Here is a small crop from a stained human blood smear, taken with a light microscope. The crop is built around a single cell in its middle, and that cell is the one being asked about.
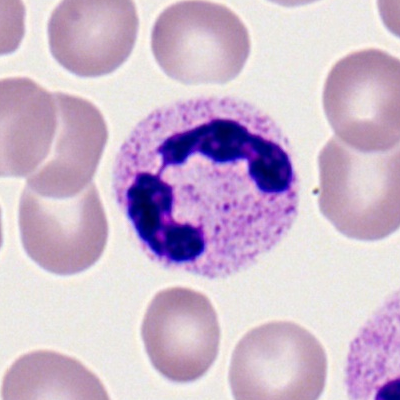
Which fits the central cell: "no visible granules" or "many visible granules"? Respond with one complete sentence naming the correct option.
It is many visible granules that the cytoplasm of this cell contains.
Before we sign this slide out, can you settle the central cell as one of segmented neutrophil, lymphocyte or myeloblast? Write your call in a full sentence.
The central cell shown in this smear crop is a segmented neutrophil.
